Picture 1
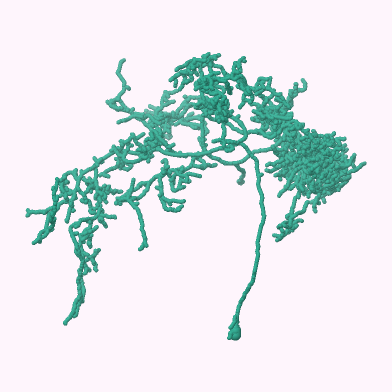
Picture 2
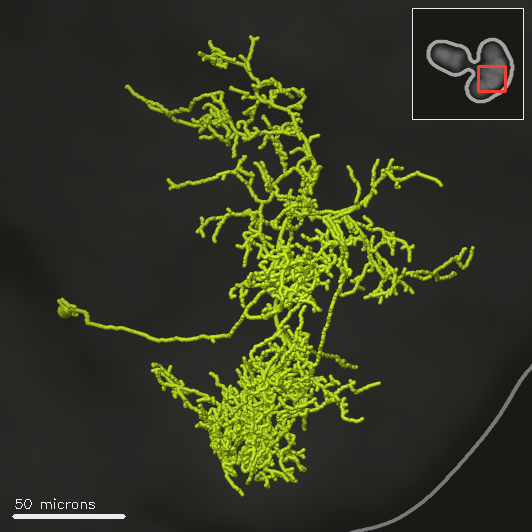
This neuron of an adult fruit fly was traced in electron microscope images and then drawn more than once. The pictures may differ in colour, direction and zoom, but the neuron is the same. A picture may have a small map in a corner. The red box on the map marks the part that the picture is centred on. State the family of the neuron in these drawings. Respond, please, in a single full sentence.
It is class DAN that is the family of this neuron.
